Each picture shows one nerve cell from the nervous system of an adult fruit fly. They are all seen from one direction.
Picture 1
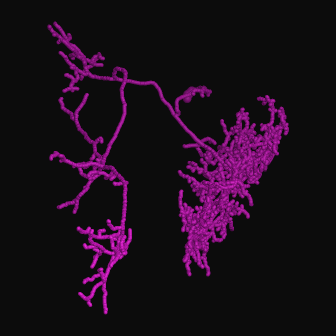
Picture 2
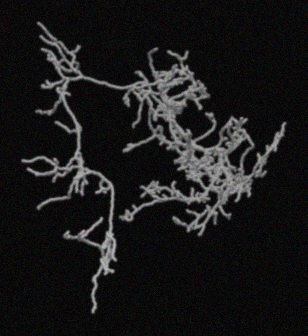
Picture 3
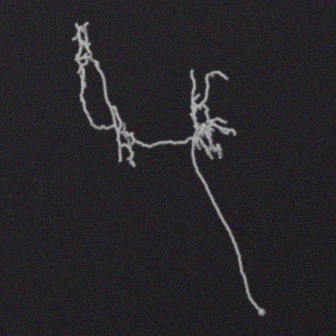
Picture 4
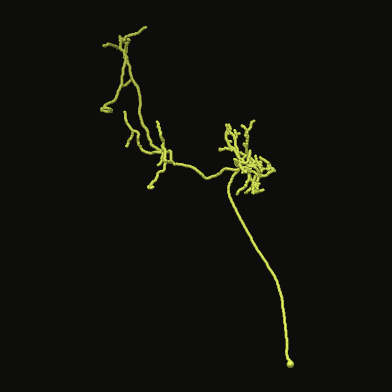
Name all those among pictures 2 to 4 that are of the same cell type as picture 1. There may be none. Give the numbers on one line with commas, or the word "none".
2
